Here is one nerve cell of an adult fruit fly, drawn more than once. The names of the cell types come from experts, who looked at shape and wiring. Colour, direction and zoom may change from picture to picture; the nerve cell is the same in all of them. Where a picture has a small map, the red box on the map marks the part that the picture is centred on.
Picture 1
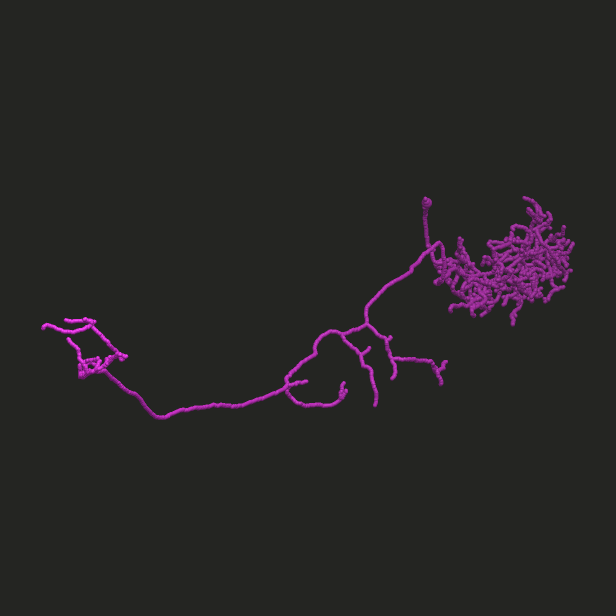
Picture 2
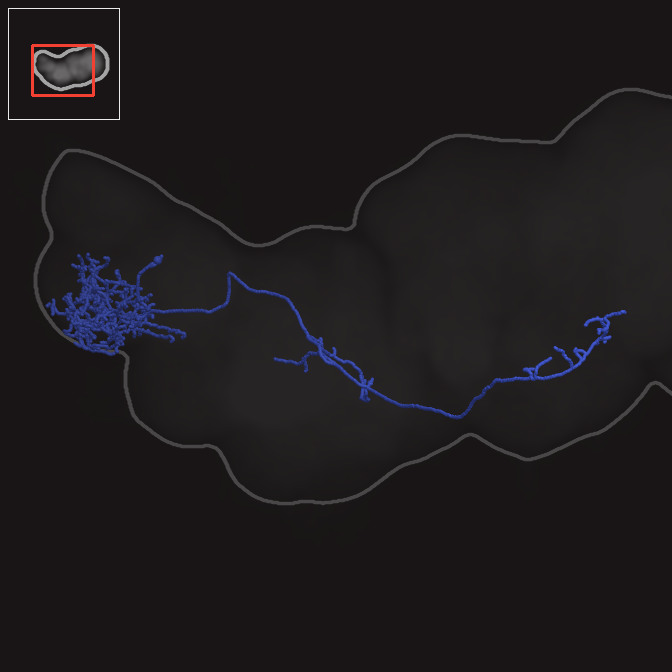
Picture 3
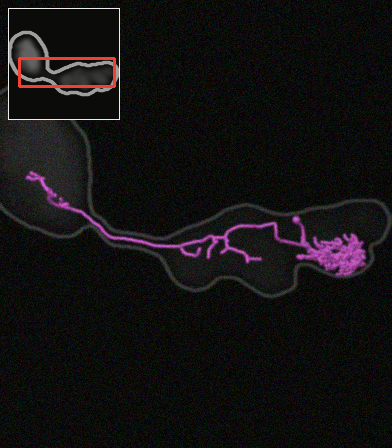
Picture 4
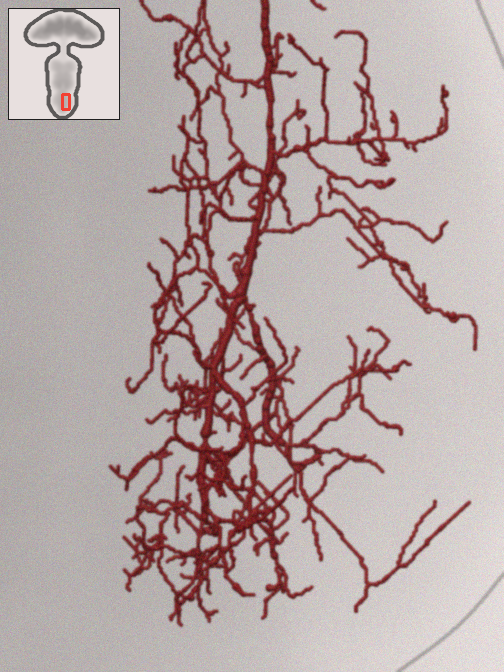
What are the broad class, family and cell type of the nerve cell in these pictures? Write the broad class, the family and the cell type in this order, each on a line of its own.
ascending neuron
hemilineage 18B
AN18B019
